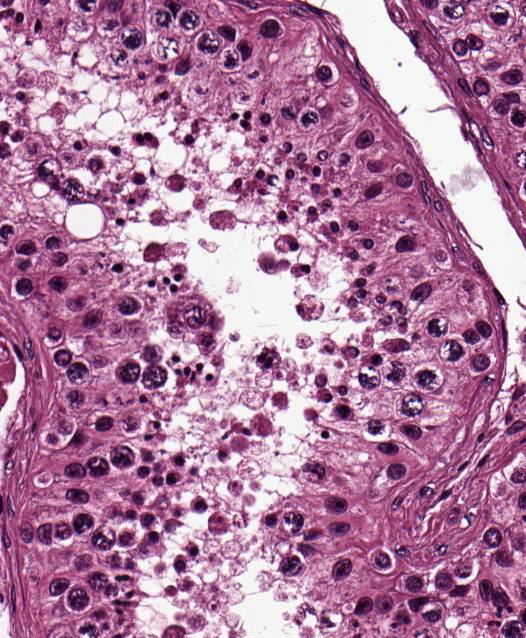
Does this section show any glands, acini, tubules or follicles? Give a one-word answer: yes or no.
Yes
